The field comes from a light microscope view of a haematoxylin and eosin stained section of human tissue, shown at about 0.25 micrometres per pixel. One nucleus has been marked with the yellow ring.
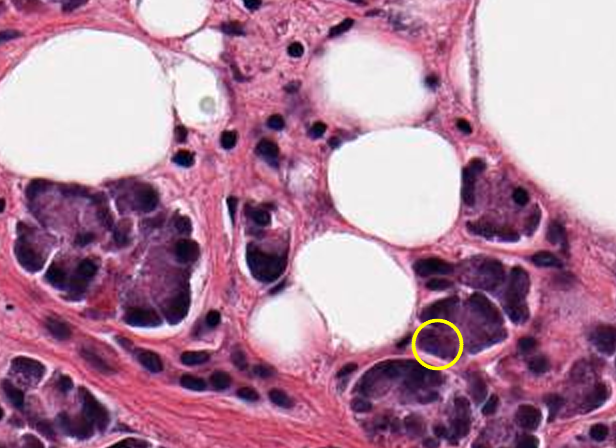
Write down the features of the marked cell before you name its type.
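The cytoplasm is dark purple and looks coarse and granular throughout. The cell belongs to a rounded cluster of similar dark cells, and the cluster is outlined by thin pale pink strands. It lies close to a large clear, empty round space just above it and to its left. The marked cell is a pancreatic acinar cell.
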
